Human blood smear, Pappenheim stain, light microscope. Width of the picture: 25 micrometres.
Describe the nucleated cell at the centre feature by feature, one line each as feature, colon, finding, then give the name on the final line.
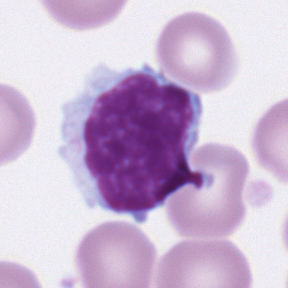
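Outline: ragged, not smooth
Cytoplasm: pale greyish blue
Nucleoli: none showing
Nucleus: irregular outline, small pointed extension at lower right
Call it: typical lymphocyte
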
